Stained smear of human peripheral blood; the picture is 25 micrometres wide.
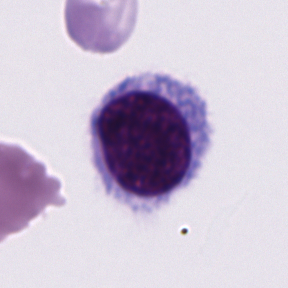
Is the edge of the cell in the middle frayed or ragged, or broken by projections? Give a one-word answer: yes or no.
Yes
